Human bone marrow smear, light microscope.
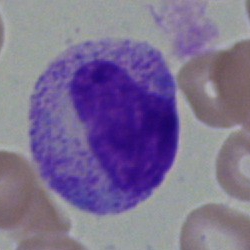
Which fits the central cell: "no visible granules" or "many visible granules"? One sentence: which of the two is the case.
What the cytoplasm holds is many visible granules.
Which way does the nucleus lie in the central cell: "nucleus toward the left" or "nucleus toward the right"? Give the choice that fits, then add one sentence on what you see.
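Nucleus toward the right. The nucleus sits off-centre, toward the right side of the cell.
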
